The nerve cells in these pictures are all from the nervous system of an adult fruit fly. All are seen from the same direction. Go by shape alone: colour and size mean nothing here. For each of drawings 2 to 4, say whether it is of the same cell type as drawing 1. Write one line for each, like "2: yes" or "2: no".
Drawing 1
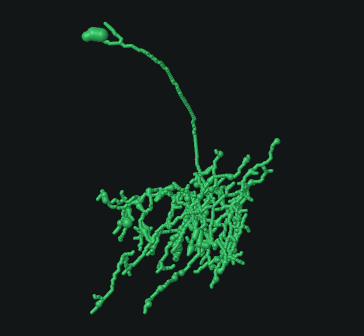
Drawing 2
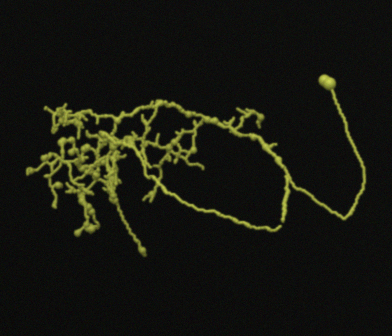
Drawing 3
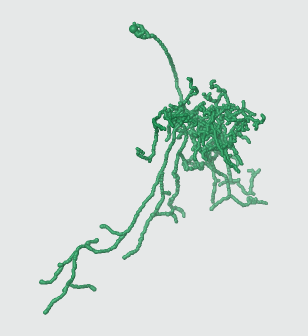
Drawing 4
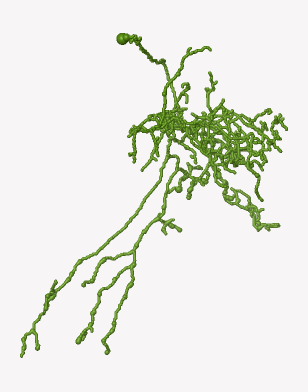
2: no
3: no
4: no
